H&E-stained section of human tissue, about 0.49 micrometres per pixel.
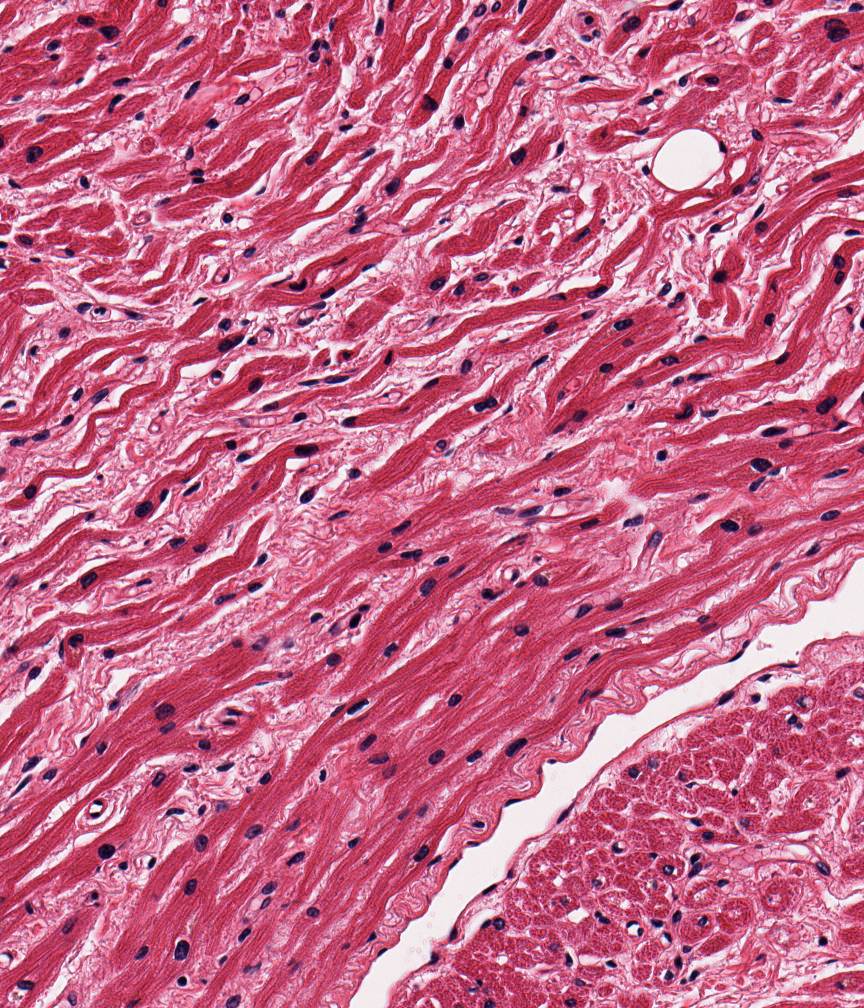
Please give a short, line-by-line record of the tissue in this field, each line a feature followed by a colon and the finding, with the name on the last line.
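Fibres: elongated, filling most of the field, running diagonally from lower left to upper right
Shape: wavy, in places branching to join neighbours
Nuclei: oval, lying centrally in each fibre
Cytoplasm: deep pink-red
Name: atrial appendage of the heart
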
